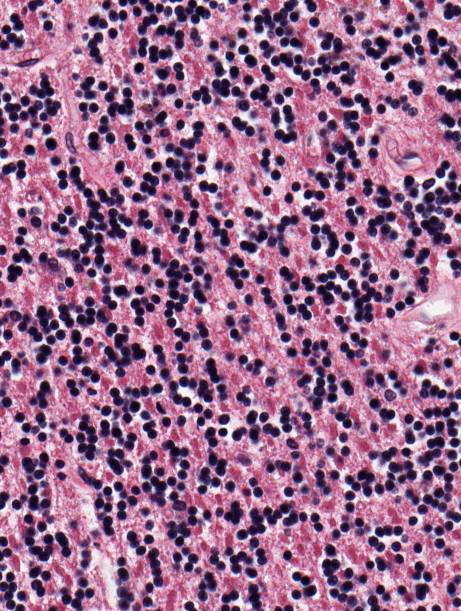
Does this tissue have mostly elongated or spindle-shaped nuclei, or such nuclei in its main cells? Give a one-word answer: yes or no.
No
